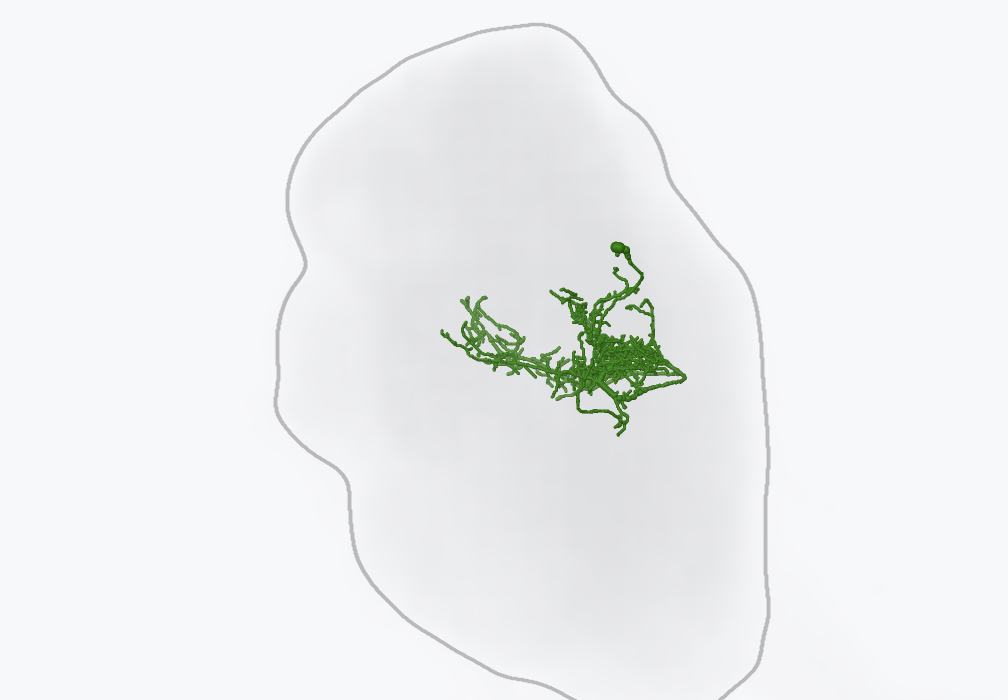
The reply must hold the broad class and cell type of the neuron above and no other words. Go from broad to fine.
central-brain intrinsic neuron; PLP148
